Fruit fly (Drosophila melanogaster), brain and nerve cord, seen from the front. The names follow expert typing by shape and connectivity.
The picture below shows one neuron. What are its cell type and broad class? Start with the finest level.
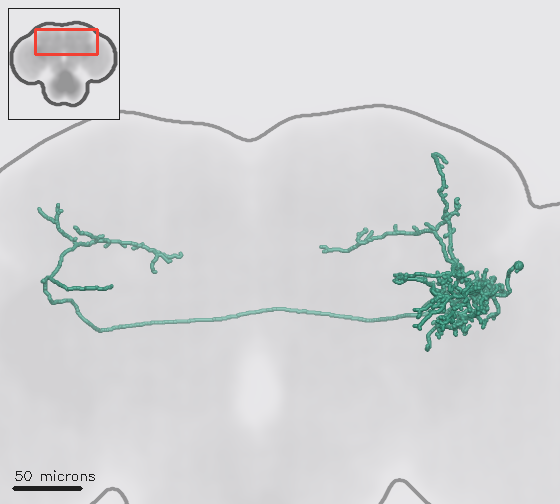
AVLP219_b; central-brain intrinsic neuron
